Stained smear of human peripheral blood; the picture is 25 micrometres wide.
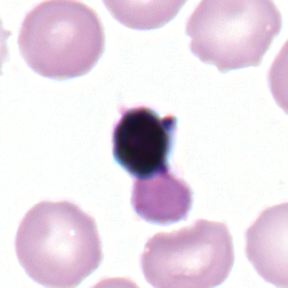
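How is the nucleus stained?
Very dark purple, nearly black, throughout.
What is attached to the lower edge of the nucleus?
A rounded pink-lilac body without a nucleus, smaller than the red cells around it.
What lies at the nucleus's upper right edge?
A small dark purple knob.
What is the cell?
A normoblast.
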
